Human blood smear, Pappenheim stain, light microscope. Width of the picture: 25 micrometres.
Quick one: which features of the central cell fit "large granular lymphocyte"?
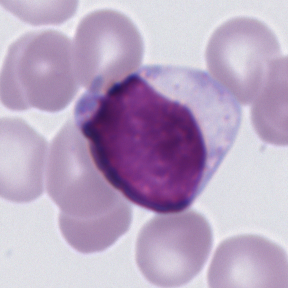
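In this large granular lymphocyte, the nucleus is a single rounded mass with no lobes.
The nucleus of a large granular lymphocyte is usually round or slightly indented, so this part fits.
The nucleus also lies toward the lower left of the cell, and most of the cytoplasm sits to its upper right.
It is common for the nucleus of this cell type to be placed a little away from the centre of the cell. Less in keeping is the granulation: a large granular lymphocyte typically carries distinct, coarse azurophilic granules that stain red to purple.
Here the cytoplasm shows only a few fine purple dots, scattered here and there. Other points can simply be noted: the outline is angular rather than round, the cell is about 14 micrometres across, and the nucleus fills about 70% of its area.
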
